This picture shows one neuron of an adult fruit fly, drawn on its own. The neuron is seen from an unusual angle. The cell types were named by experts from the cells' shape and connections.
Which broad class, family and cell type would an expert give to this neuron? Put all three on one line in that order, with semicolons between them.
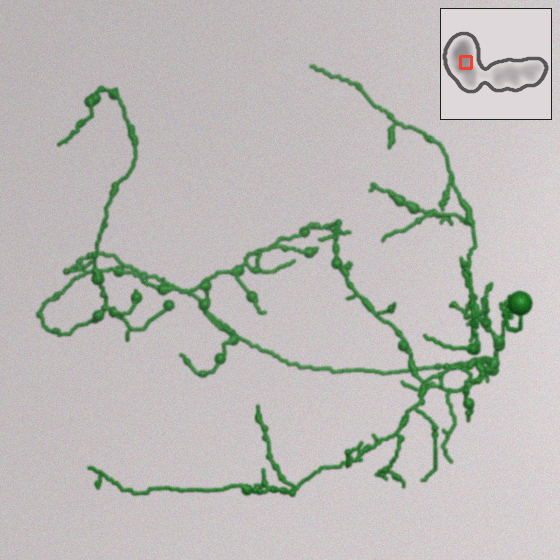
central-brain intrinsic neuron; hemilineage DL1_ventral; PLP174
